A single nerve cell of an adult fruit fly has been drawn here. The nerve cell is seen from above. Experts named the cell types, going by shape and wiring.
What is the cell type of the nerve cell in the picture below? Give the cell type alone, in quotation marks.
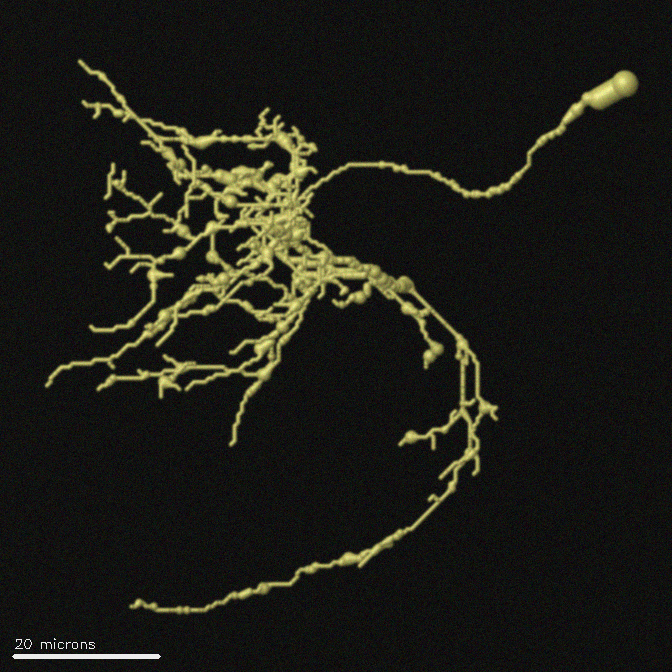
"CB2983"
